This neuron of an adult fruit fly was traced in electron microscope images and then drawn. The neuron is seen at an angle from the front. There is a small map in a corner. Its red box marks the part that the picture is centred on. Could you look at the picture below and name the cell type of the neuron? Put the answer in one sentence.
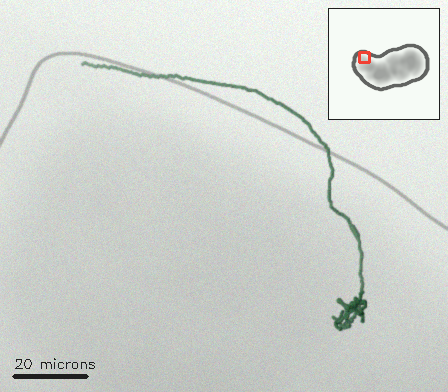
The cell type is SNxx03.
